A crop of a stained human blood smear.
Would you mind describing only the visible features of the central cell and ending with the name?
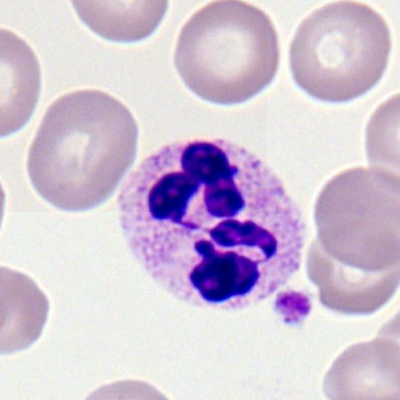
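Outline roughly round, smooth. Nucleus divided into several separate lobes, some joined by thin strands. Cytoplasm plentiful, pale pinkish-lilac. Identification: segmented neutrophil.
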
